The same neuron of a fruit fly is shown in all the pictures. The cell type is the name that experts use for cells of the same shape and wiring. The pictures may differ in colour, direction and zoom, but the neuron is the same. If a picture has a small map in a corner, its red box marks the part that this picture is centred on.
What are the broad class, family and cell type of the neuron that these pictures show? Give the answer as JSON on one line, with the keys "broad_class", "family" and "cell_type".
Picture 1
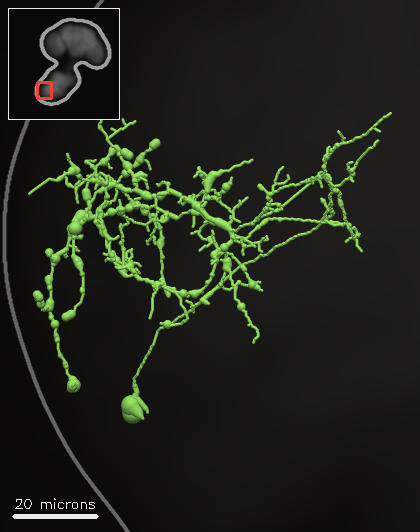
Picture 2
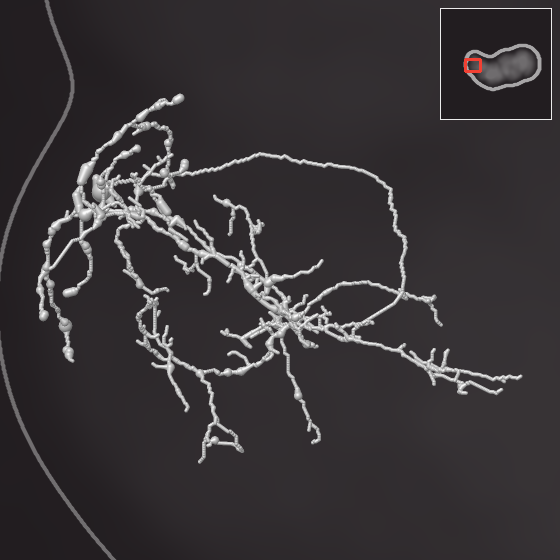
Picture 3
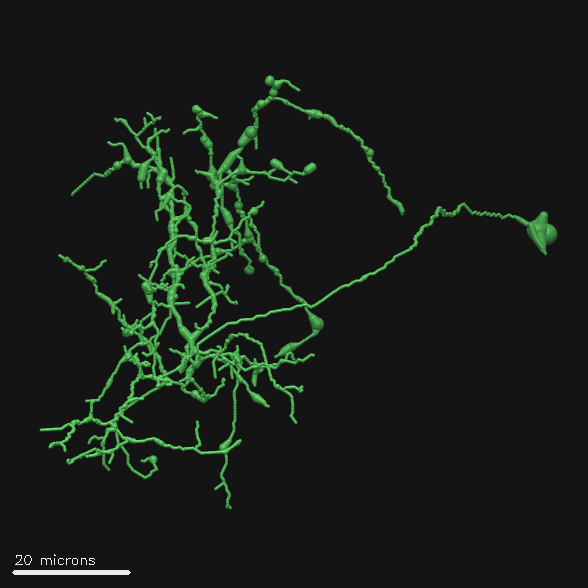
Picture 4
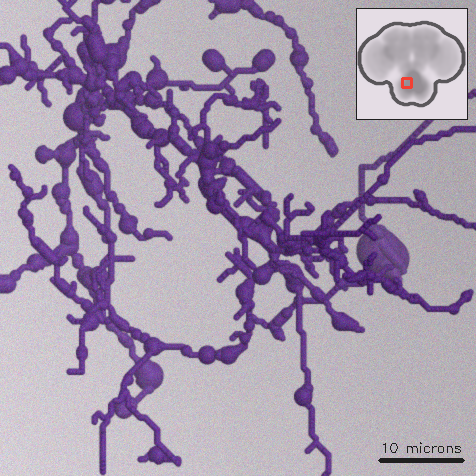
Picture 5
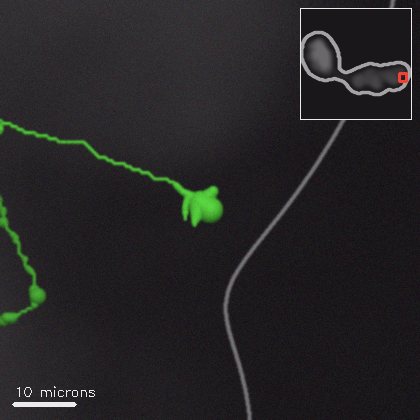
{"broad_class": "nerve-cord intrinsic neuron", "family": "hemilineage 21A", "cell_type": "IN21A056"}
